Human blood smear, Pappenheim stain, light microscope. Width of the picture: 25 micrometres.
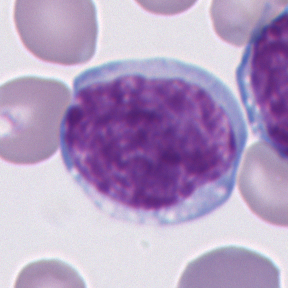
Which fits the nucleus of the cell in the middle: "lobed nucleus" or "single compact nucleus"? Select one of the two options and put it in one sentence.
The nucleus is one round, oval or kidney-shaped compact mass, not lobed or folded.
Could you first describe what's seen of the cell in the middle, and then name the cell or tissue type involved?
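Chromatin patchy: dark purple clumps with paler gaps between. Cytoplasm pale blue. No projections from the cell surface. A second nucleated cell lies close by at the upper right edge. Central cell: myeloblast.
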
